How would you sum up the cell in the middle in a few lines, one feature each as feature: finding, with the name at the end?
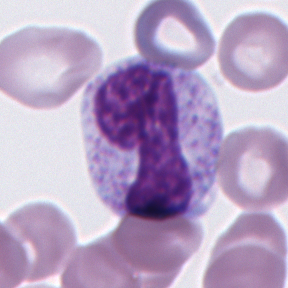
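Nucleoli: none to see in the nucleus
Cytoplasm: plenty of it, pale pinkish-lilac
Granules: small violet ones scattered all through the cytoplasm
Vacuoles: none in the cytoplasm
Cell: band neutrophil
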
